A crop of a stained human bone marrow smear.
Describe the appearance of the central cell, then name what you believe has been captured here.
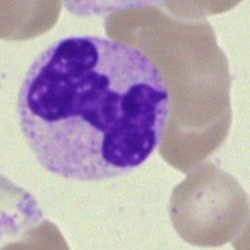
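Nucleus first: it is divided into lobes, and broad bands rather than thin strands join them. Chromatin next: dark purple and coarsely clumped. Then cytoplasm: abundant and pale pinkish-lilac, with fine lilac granules scattered throughout. Last, the name: this is a segmented neutrophil.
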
